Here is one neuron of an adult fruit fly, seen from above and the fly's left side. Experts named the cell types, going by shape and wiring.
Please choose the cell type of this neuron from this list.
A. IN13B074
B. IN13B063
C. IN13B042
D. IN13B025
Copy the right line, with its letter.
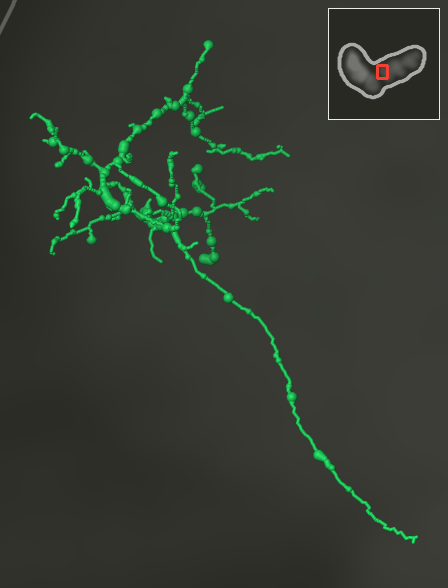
A. IN13B074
